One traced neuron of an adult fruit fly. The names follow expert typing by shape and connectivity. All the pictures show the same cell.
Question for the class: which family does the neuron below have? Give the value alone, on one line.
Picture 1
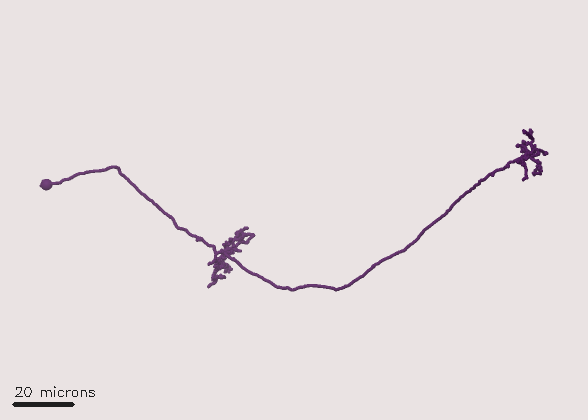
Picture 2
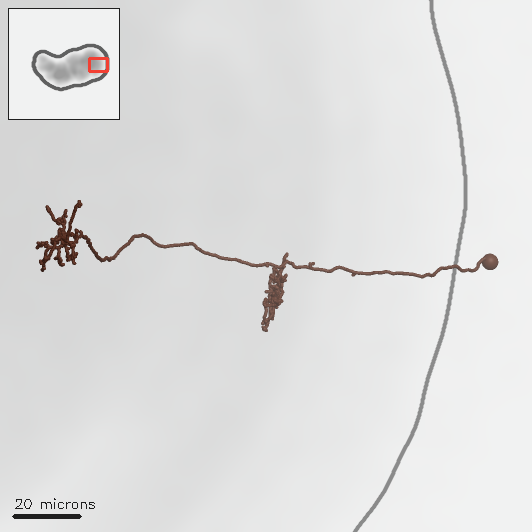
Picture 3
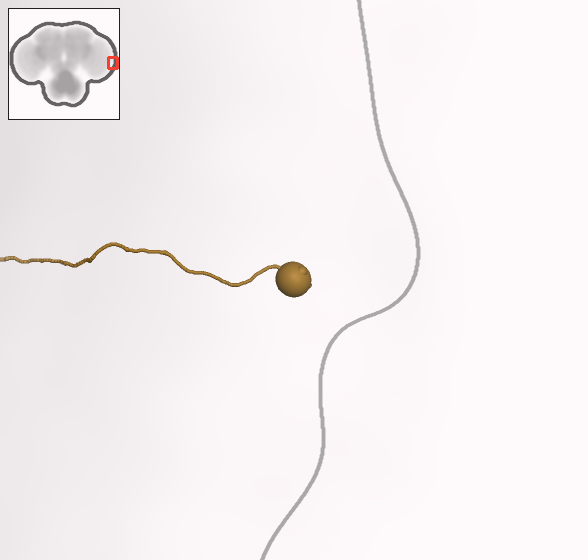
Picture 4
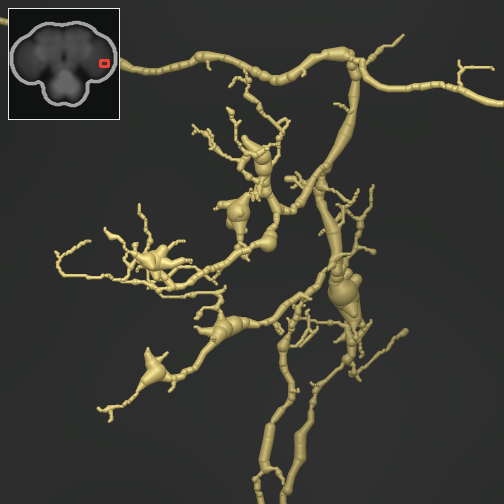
Tm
